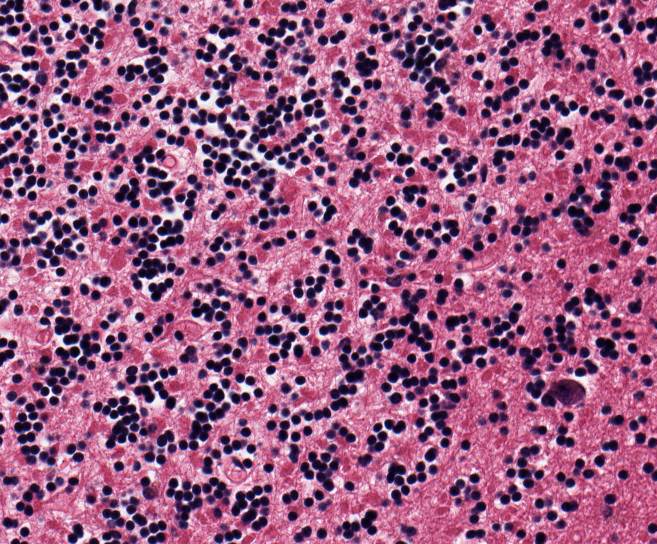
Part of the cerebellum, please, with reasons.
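Granular layer: small, round, uniform nuclei, stained dark blue-black with almost no visible cytoplasm, crowd the field.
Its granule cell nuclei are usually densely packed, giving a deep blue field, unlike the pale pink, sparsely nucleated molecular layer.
A pink, finely fibrillary background lies between the nuclei. In the lower right lies a single larger cell with dark purple cytoplasm.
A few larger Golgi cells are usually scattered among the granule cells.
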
